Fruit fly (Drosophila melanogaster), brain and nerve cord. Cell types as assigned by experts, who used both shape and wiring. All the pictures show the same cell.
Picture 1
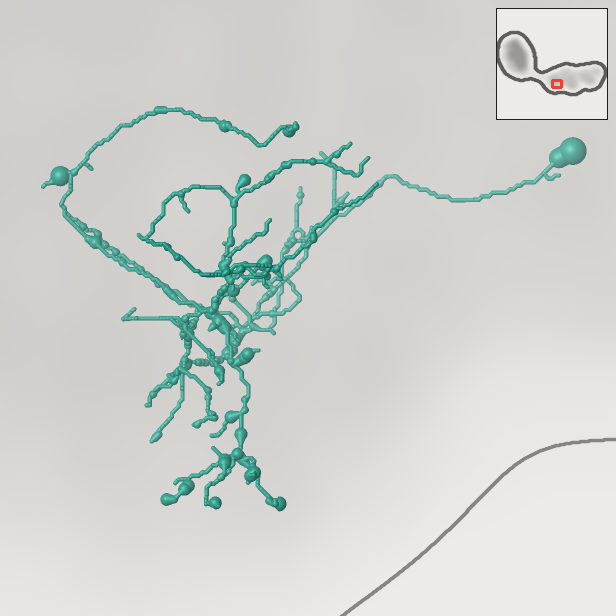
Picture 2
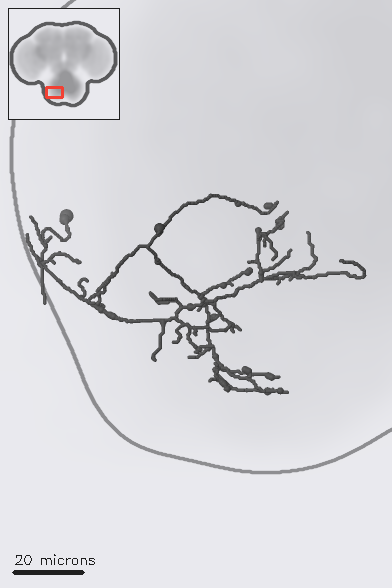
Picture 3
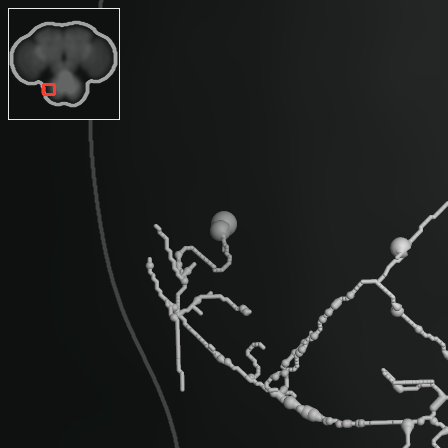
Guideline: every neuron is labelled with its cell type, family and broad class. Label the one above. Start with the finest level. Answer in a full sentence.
Type IN20A.22A077 of hemilineage 20A.22A, a nerve-cord intrinsic neuron.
